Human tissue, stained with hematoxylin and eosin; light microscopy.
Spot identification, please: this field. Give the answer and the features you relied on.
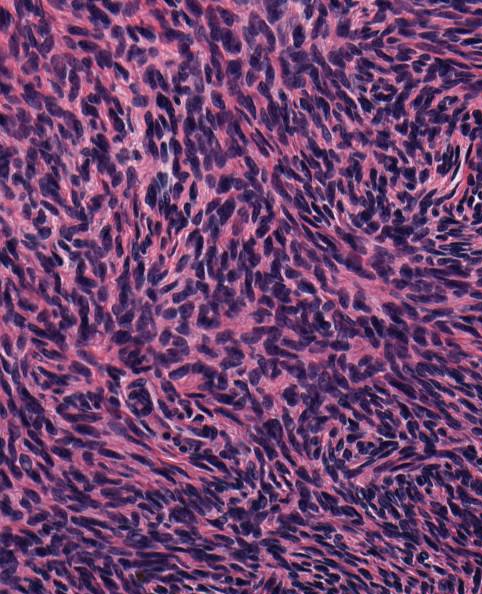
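Ovarian cortex fills this field. Spindle-shaped cells pack it densely from edge to edge, gathered in short fascicles that run in varying directions and swirl in places.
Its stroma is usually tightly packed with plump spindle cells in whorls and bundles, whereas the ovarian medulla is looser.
The nuclei are oval to elongated, stain dark purple and crowd closely together, many touching or overlapping.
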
